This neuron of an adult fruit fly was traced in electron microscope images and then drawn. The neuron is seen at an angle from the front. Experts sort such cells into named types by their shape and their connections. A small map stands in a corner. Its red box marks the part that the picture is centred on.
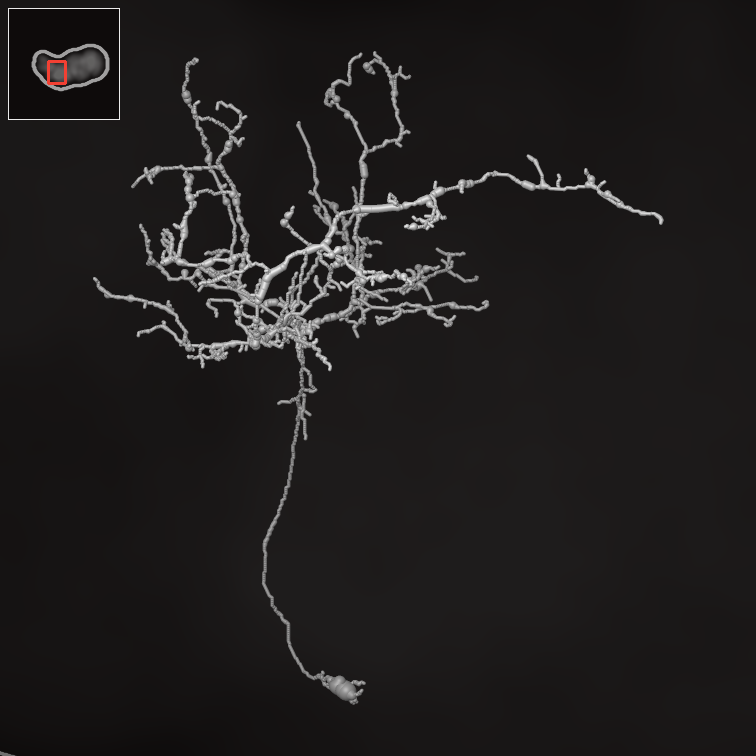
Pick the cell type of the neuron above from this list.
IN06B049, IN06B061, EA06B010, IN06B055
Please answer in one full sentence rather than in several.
This neuron represents the cell type IN06B055.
